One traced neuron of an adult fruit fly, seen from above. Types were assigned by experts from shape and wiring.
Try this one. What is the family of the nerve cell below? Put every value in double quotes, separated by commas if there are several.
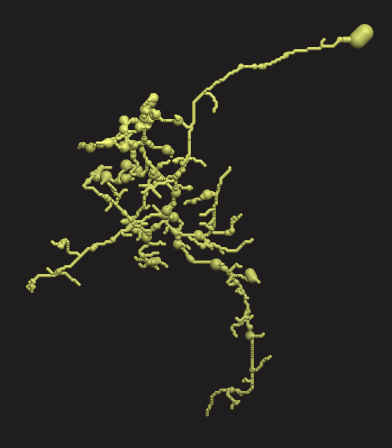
"hemilineage TRdl_b"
